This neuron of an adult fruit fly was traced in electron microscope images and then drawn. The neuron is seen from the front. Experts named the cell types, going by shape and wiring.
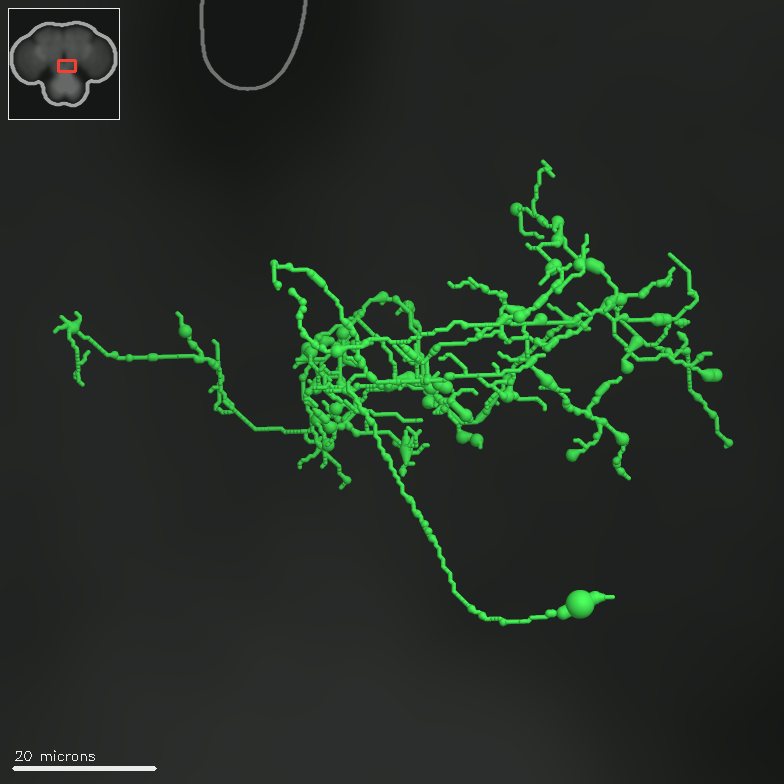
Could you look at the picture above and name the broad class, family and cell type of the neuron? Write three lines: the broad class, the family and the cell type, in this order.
central-brain intrinsic neuron
hemilineage TRdm
GNG356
